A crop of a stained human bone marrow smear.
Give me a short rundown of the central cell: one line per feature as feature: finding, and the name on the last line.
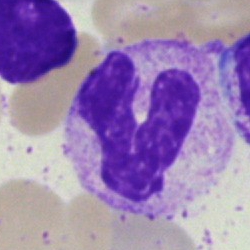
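Outline: roughly round.
Nucleus: bent into a U, both arms pointing up.
Join: the arms meet at the bottom in a broad band, not a thin thread.
Vacuoles: none that I can see in the cytoplasm.
Verdict: band neutrophil.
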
